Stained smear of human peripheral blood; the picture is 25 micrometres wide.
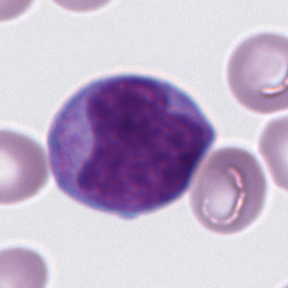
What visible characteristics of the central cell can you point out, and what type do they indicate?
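Irregular and folded, the nucleus has a notch cut into its upper right edge and fills about 70% of the cell's area. The cell measures about 15 by 13 micrometres. Most of the cytoplasm lies in a crescent on the left side; it is pale greyish blue and holds fine, dust-like pinkish-lilac granules. This is an atypical promyelocyte.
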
